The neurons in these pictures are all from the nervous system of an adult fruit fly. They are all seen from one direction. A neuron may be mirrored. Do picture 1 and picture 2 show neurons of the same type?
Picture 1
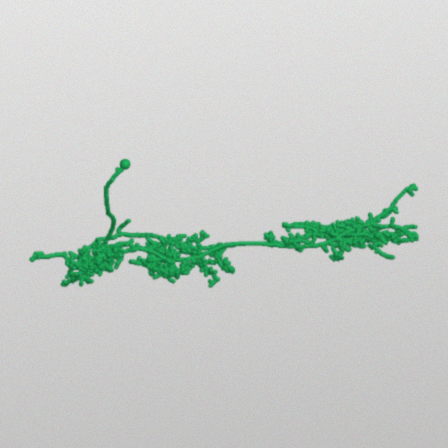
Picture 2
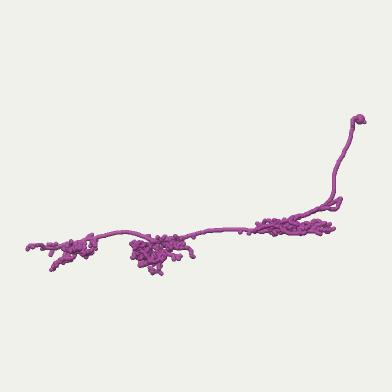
yes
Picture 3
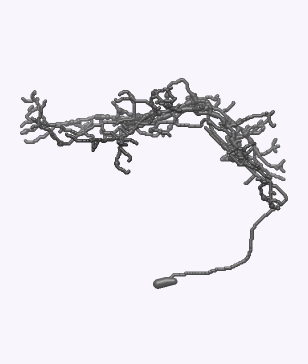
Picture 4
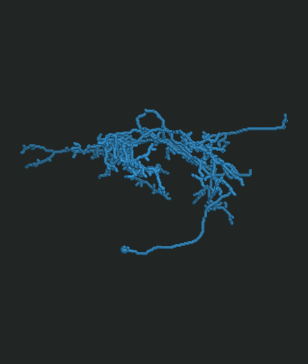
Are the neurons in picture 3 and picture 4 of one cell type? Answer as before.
yes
